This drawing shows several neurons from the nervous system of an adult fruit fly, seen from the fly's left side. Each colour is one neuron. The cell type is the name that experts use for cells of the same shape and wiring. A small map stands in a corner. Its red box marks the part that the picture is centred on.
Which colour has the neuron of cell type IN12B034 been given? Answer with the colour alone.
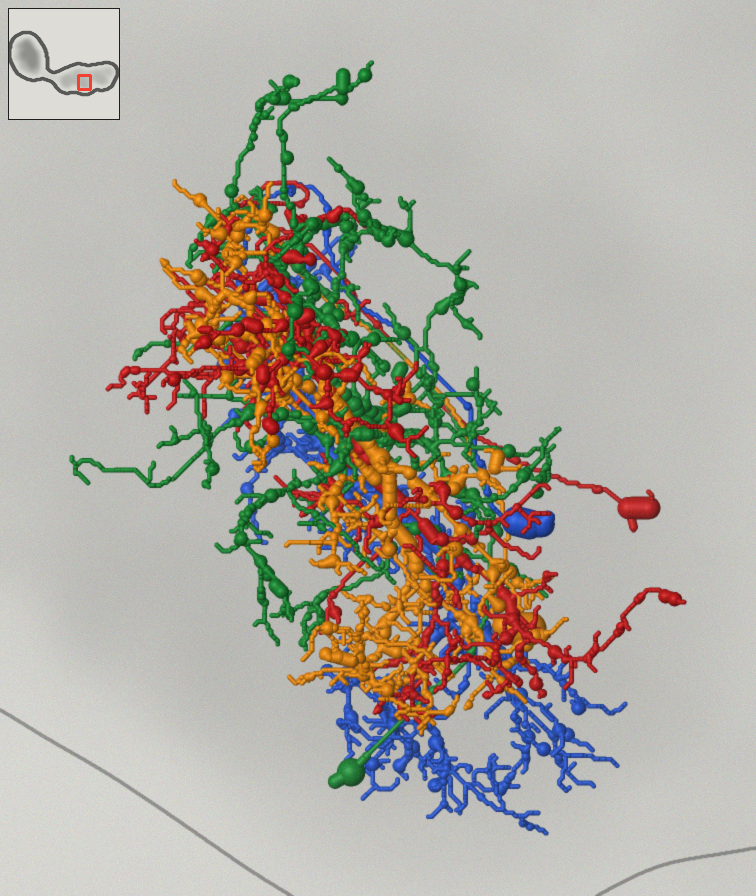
green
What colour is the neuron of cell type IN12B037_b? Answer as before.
orange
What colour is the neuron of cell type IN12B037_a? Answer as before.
blue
